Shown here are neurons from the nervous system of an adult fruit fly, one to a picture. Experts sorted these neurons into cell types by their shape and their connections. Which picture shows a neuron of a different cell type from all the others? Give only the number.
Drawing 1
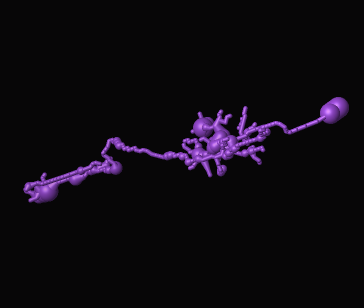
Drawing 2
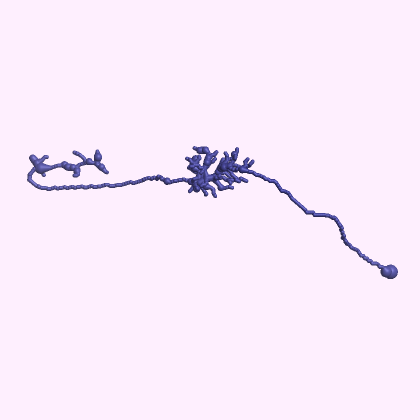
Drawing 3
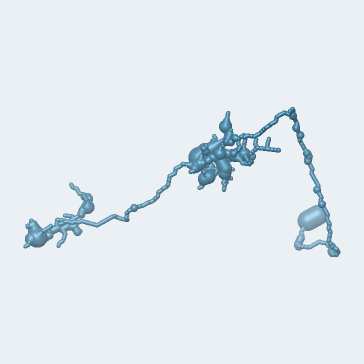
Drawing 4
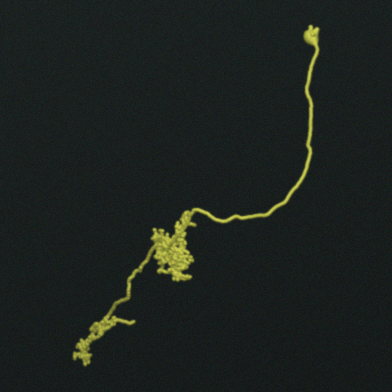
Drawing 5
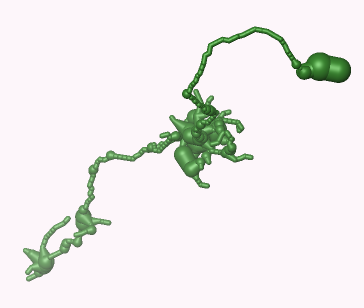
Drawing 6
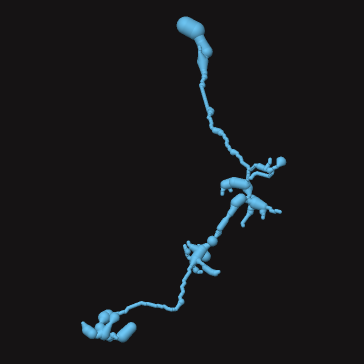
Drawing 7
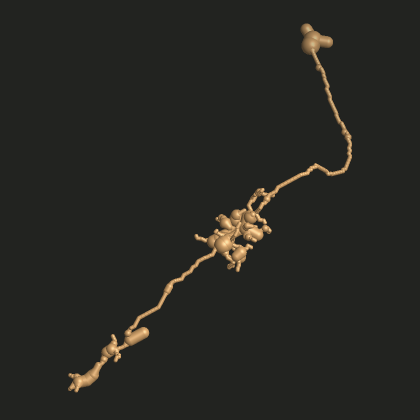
6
